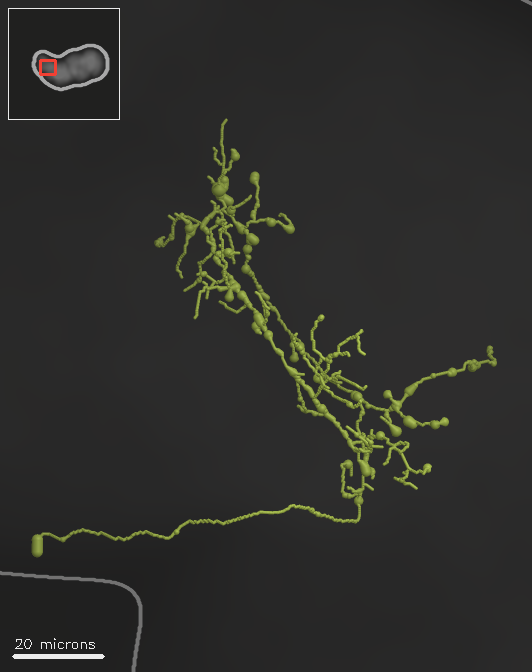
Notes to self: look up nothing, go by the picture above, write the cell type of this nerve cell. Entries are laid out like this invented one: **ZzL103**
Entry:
**IN14A087**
